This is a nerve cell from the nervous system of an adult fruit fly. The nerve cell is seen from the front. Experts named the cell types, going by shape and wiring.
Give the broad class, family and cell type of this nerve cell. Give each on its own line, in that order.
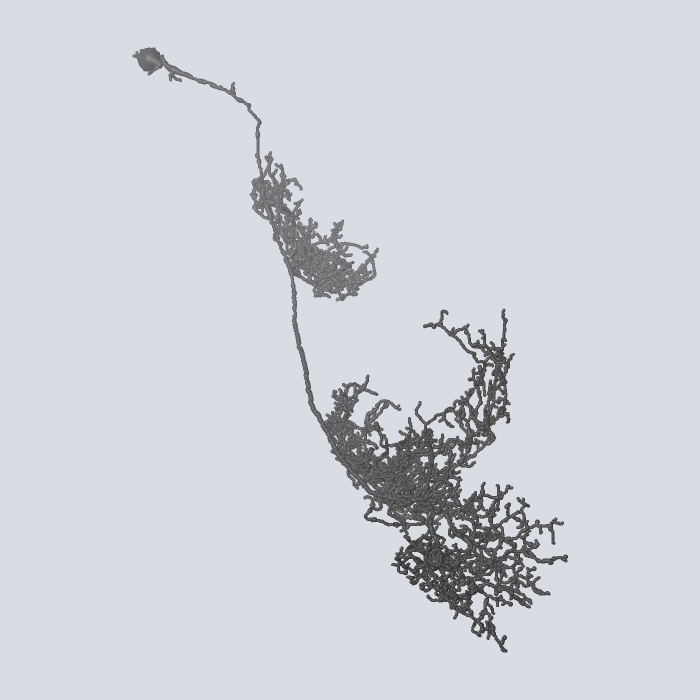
nerve-cord intrinsic neuron
hemilineage 05B
IN05B010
